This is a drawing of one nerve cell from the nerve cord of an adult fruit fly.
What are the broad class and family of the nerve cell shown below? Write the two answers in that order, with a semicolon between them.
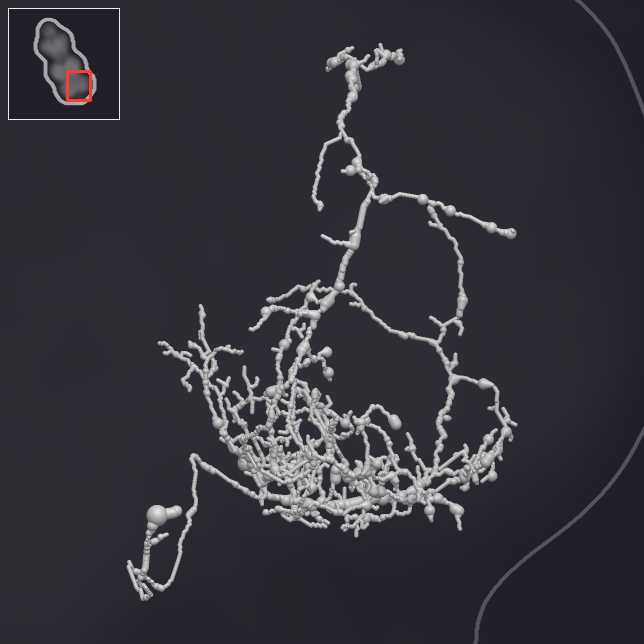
nerve-cord intrinsic neuron; hemilineage 09B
